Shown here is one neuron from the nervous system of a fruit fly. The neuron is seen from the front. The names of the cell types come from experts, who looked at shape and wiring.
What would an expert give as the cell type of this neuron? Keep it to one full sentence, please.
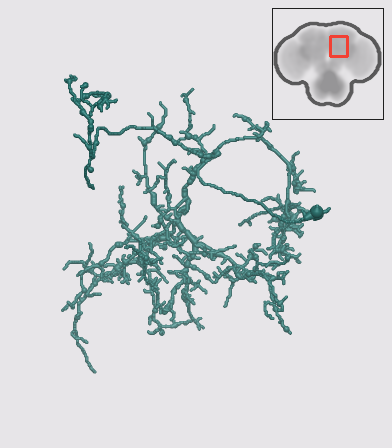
This neuron represents the cell type CL123_c.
